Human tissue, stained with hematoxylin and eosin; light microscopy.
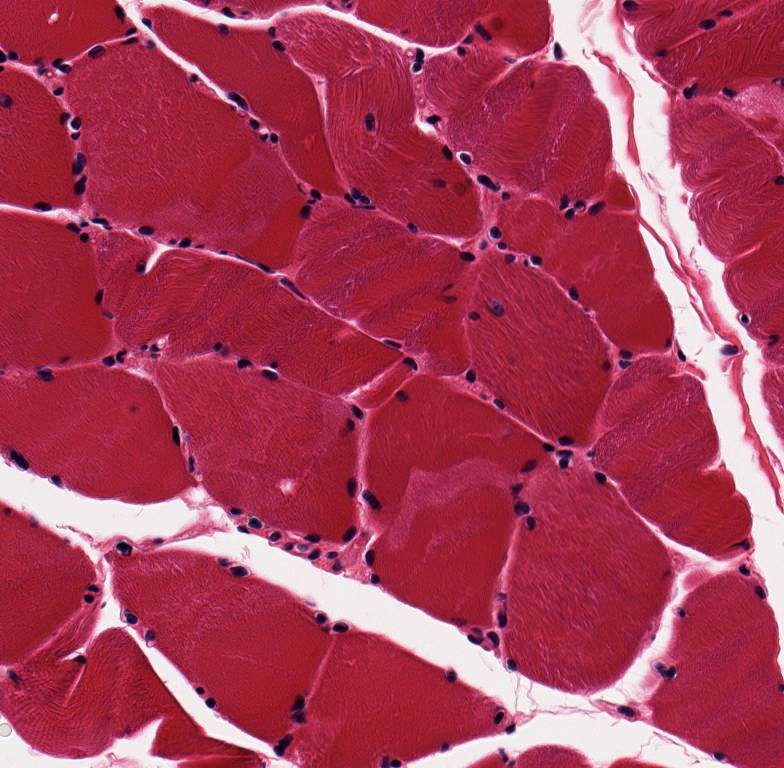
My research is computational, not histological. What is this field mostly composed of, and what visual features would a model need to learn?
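Skeletal muscle is the tissue here, on the following checks. First: the nuclei sit at the fibre edges, not in the centres, and are small, dark and flattened to oval. Second: the fibre cytoplasm is deeply eosinophilic. Third: only thin connective tissue strands part neighbouring fibres.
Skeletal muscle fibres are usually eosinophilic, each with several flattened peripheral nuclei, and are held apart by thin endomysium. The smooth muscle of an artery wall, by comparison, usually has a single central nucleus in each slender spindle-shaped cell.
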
